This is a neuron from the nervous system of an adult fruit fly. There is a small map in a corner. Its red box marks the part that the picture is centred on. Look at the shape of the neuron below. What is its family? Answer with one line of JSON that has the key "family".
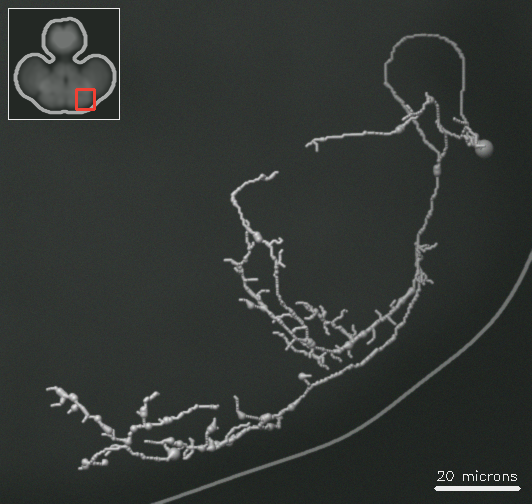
{"family": "hemilineage LHl1"}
